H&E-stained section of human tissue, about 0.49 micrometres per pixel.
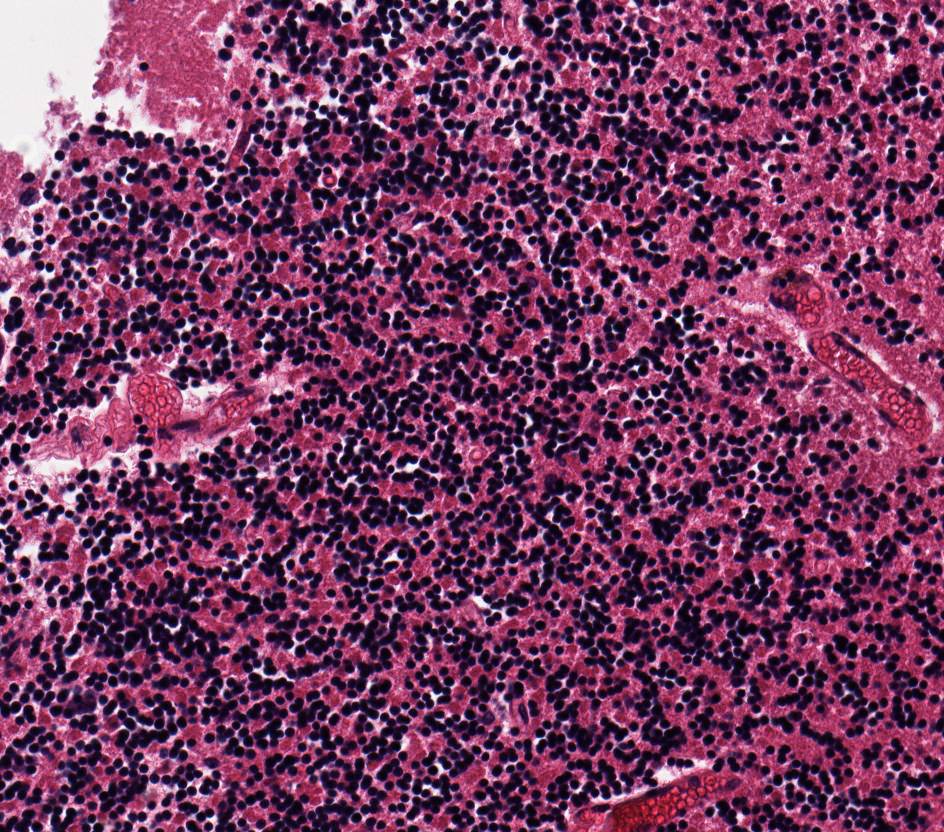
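Cerebellum, haematoxylin and eosin. Look first at the small, round, darkly stained nuclei packed densely over almost the whole field, and notice how little cytoplasm you can see around each one. Between the groups of nuclei lie small, irregular pink patches of fine material. The nuclei are spread fairly evenly, and you will find no nodules, follicles, glands or tubules among them.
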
